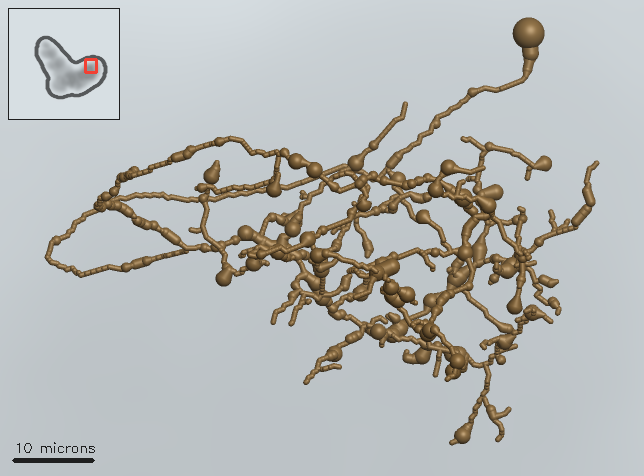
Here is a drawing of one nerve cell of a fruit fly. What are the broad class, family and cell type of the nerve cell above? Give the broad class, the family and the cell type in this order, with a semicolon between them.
central-brain intrinsic neuron; hemilineage SLPp&v1_posterior; LHPV4b2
